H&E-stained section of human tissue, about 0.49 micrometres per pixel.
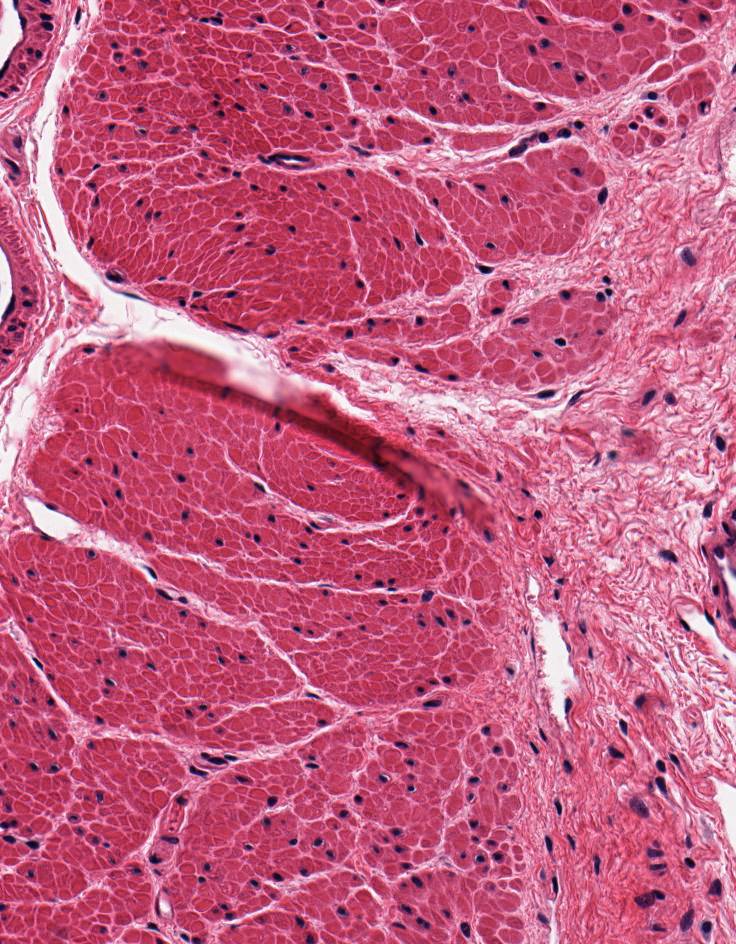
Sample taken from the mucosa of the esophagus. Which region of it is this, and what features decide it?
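Smooth muscle fills the left and centre of this field, gathered into large bundles parted by thin connective tissue septa.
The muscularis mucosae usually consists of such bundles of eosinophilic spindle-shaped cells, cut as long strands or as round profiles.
The nuclei within the bundles are small, dark and round to oval.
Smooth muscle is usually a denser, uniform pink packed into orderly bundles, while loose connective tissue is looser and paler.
Along the right side, looser, paler tissue with wavy collagen fibres contrasts with the bundles in this way.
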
